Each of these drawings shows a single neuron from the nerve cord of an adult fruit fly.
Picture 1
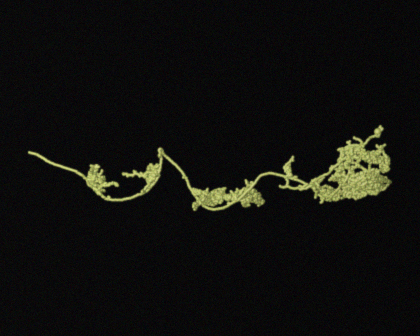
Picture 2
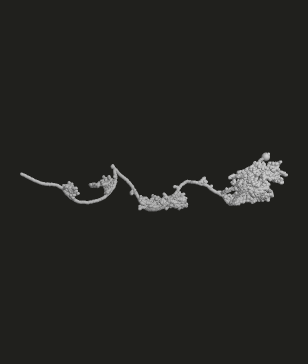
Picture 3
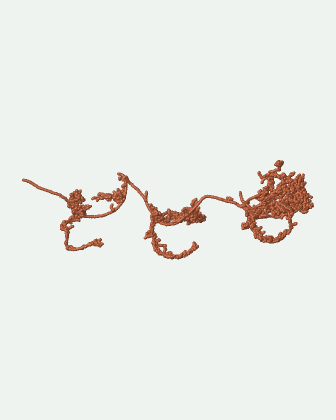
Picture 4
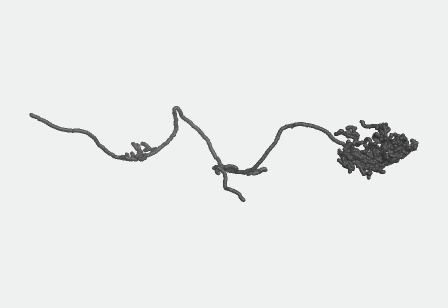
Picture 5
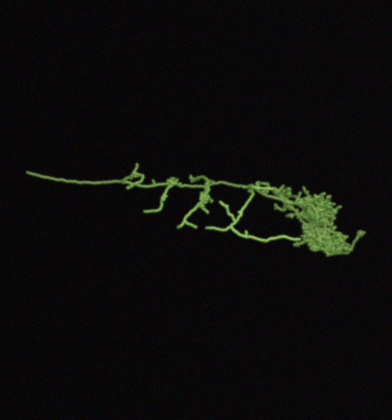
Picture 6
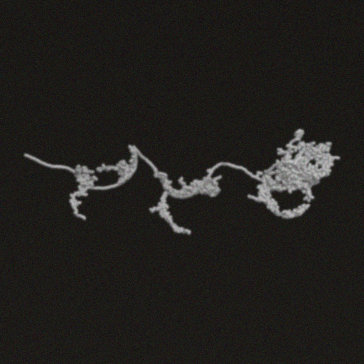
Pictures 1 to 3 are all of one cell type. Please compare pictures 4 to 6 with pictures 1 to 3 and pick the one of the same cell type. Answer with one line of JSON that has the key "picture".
{"picture": 6}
